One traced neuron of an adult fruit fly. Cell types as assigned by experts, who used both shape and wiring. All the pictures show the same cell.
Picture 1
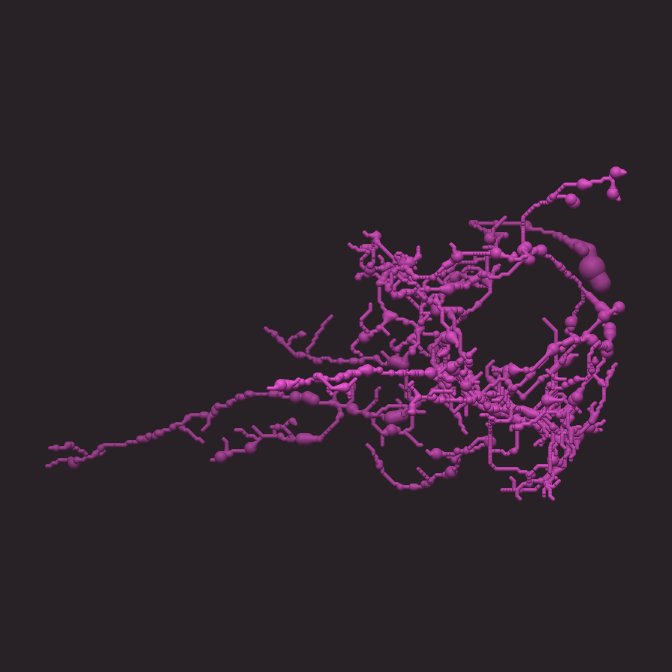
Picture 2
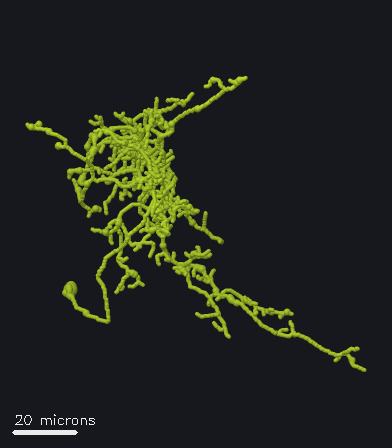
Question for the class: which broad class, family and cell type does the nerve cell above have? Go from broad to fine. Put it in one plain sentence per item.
A central-brain intrinsic neuron of hemilineage WEDa1, type CB1314.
